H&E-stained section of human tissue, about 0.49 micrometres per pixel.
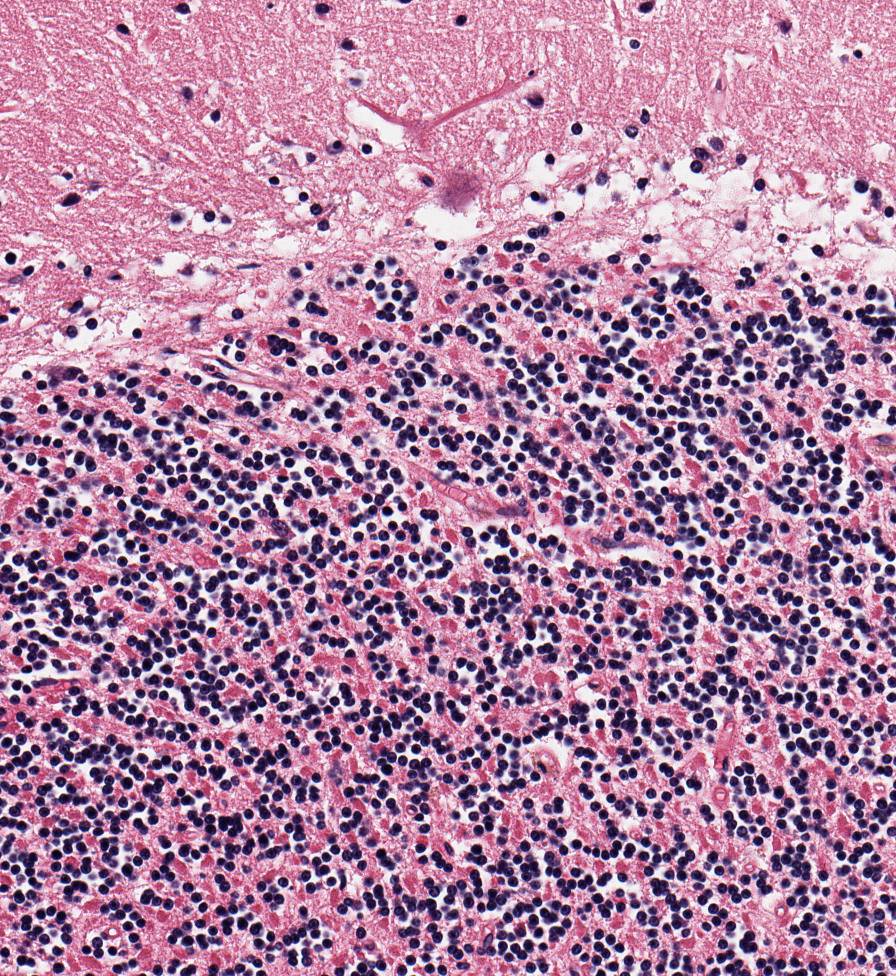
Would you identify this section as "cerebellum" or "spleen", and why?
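This is cerebellum. A pale pink, sparsely nucleated layer sits at the top, above a densely nucleated layer filling the lower two-thirds.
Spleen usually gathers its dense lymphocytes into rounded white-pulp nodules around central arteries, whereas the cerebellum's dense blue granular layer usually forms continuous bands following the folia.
Here the dense nuclei lie in a layer, as in cerebellum. Between clusters of these small, round, dark nuclei lie small pink islands and strands. The upper layer is finely fibrillary.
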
